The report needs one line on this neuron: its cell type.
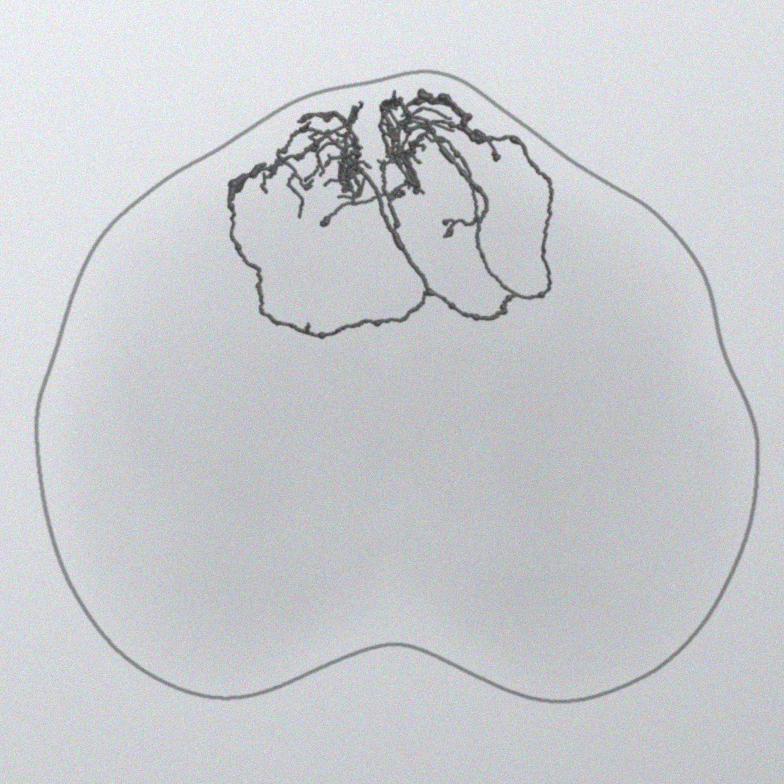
INXXX332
